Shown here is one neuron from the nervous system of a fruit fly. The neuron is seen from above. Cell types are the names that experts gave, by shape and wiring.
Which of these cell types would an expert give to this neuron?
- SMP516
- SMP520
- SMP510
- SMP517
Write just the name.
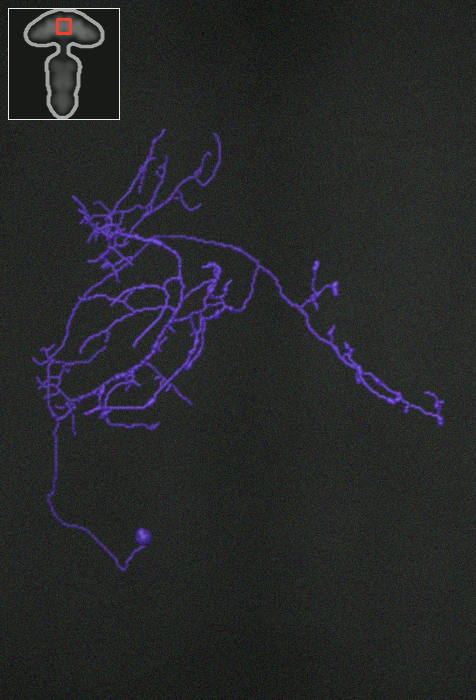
SMP517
